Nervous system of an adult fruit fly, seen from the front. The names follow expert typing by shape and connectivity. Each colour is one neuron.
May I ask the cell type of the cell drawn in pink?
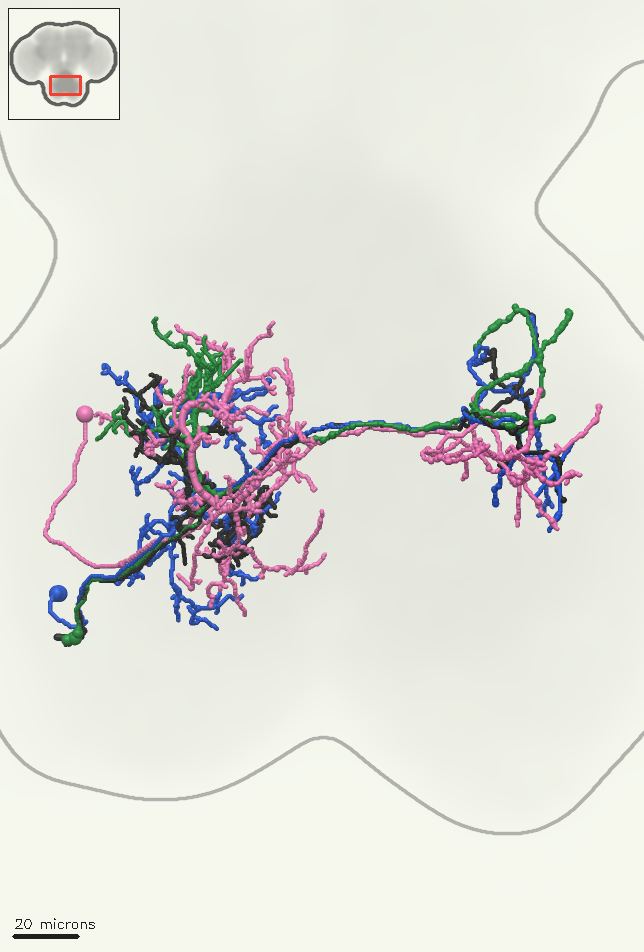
IN08B056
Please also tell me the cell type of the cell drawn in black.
IN08B092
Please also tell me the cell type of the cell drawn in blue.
IN08B090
